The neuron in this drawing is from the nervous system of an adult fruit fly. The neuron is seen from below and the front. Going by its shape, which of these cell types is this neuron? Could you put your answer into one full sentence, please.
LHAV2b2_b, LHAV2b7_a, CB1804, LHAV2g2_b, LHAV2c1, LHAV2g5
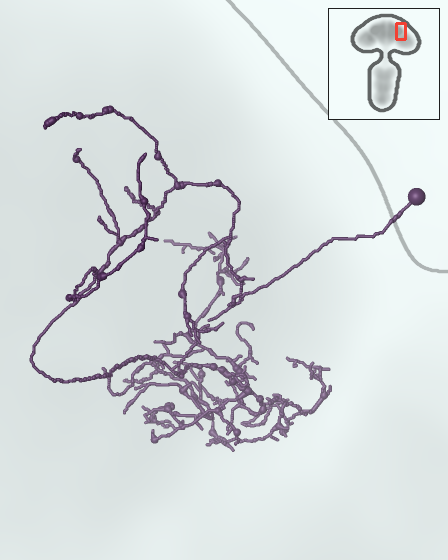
The cell type for the neuron is LHAV2b7_a.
